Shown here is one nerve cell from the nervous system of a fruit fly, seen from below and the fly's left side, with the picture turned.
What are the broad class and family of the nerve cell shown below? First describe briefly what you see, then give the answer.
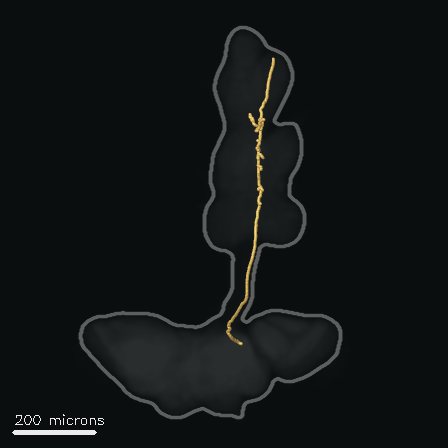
It runs through the neck, between the brain and the nerve cord. No cell body is drawn. By the scale bar it is about 700 microns tall in this view. It is a sensory neuron ascending to the brain. The name of its family is class mechanosensory proprioceptive.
